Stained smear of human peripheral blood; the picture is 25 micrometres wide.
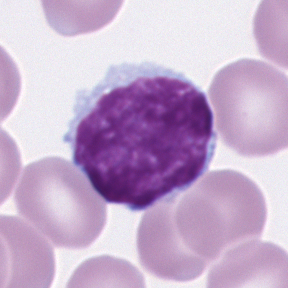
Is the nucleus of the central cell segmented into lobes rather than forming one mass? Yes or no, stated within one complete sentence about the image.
No, the nucleus is not divided into lobes but is one compact round, oval or kidney-shaped mass.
